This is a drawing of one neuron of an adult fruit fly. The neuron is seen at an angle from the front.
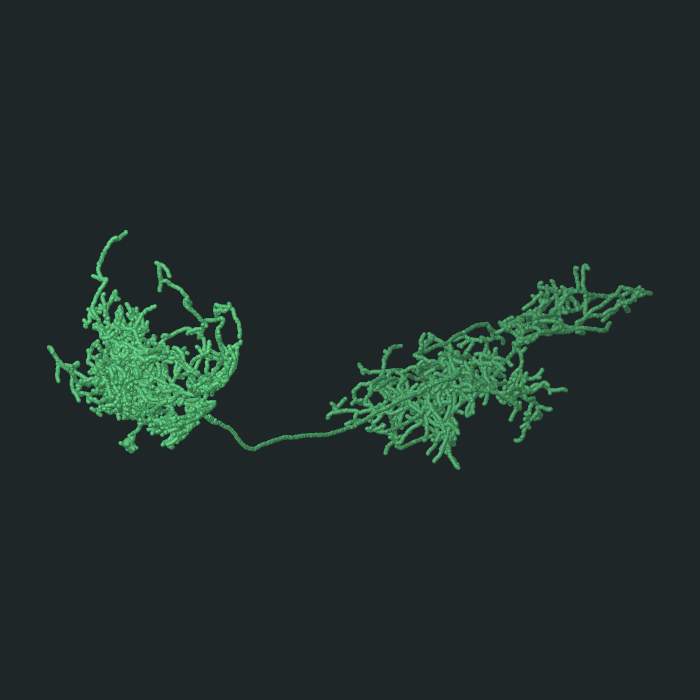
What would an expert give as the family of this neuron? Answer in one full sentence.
The neuron here is of family DNge.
